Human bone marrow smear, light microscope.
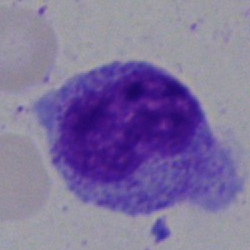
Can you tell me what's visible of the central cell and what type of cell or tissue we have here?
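The cell has an irregular outline, its cytoplasm bulging at the left and at the lower right. The cytoplasm, pale lilac-blue, is widest below and to the lower right of the nucleus, and holds scattered fine purple granules without clear vacuoles. This is a metamyelocyte.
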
